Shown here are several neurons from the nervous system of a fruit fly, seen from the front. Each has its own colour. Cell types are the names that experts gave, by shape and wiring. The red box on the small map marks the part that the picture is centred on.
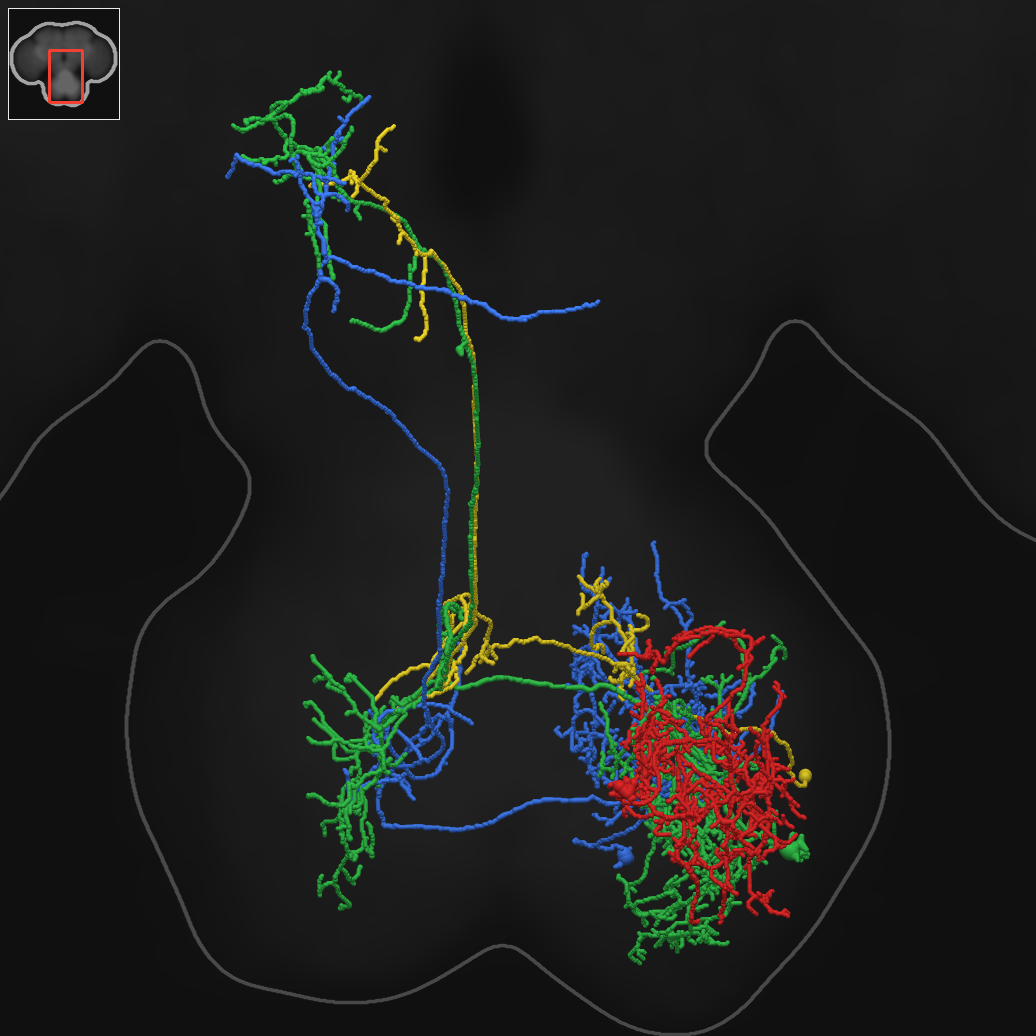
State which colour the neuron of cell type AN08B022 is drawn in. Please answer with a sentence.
The colour is green.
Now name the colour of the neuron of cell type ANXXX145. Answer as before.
The colour is blue.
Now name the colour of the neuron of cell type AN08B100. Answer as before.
The colour is yellow.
